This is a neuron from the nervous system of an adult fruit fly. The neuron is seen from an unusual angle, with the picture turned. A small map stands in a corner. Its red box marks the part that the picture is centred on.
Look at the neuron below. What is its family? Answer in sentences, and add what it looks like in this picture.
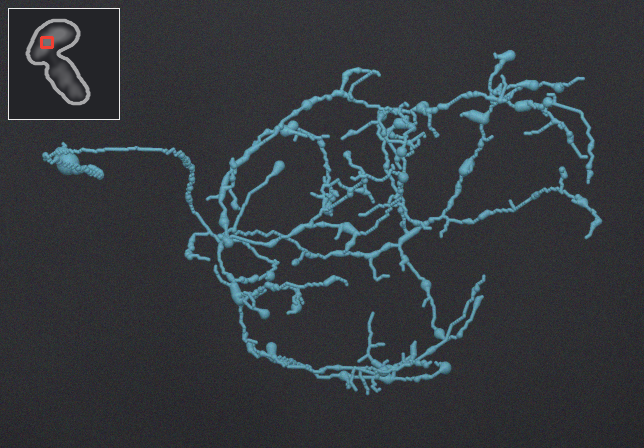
The family is hemilineage LHl4_dorsal. Its broad class is central-brain intrinsic neuron. It is in the brain and does not reach the nerve cord. Dozens of branch ends can be seen.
